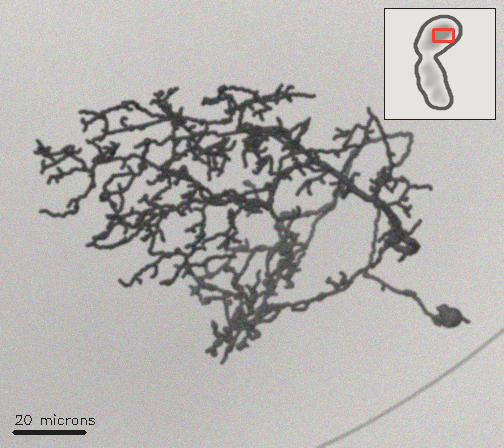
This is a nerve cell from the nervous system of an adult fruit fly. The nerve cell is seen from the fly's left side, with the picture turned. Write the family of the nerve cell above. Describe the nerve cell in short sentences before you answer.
Its cell body lies at the lower right of the picture. By the scale bar it is about 120 microns wide in this view. More than a hundred branch ends can be seen. It is a visual projection neuron. Its family is LoVP.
